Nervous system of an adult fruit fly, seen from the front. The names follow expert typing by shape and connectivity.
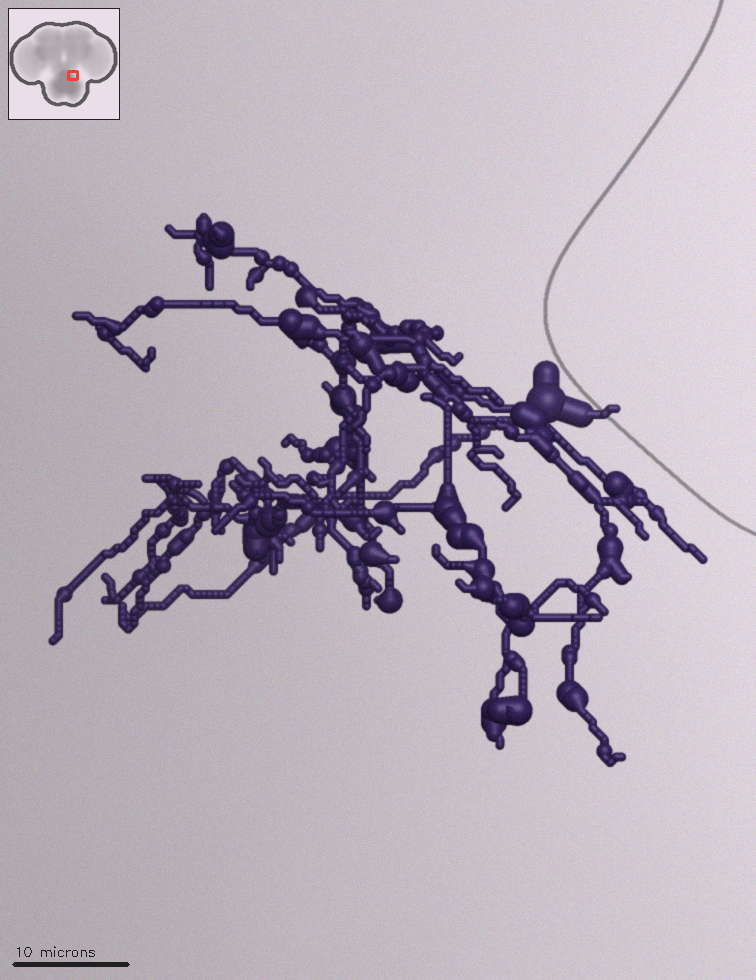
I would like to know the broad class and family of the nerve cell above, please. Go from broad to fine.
nerve-cord intrinsic neuron; hemilineage 03B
